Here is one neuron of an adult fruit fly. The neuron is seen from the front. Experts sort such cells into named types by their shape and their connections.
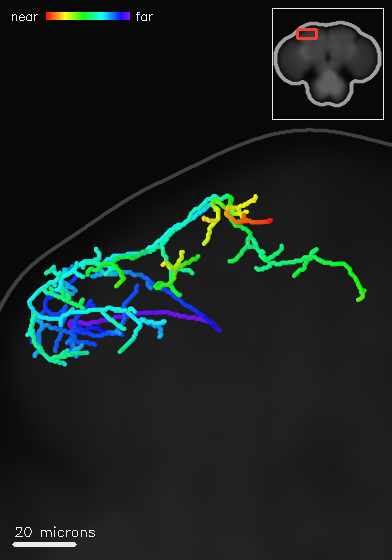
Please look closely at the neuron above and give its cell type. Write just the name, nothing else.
LHPV6d1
